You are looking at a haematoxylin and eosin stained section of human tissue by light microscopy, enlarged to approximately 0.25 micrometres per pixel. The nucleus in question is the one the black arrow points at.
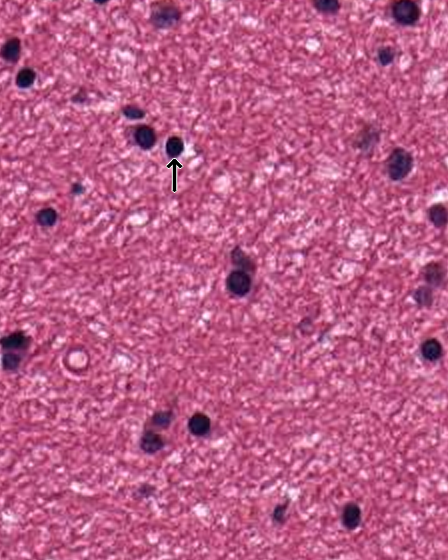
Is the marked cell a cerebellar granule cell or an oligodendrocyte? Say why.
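It is an oligodendrocyte. The nucleus is evenly and very darkly stained, with no inner detail visible. A thin pale clear rim surrounds the nucleus, and no pink cytoplasm can be made out around it. It sits close beside two other dark nuclei to its upper left, one round and one elongated, forming a small group within the finely meshed pink background.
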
